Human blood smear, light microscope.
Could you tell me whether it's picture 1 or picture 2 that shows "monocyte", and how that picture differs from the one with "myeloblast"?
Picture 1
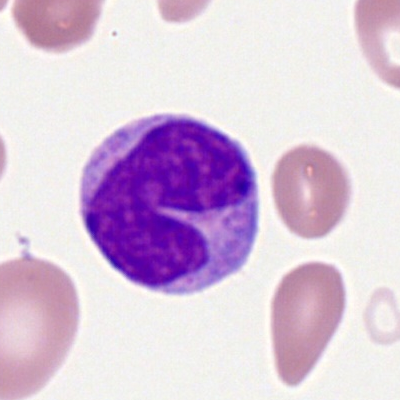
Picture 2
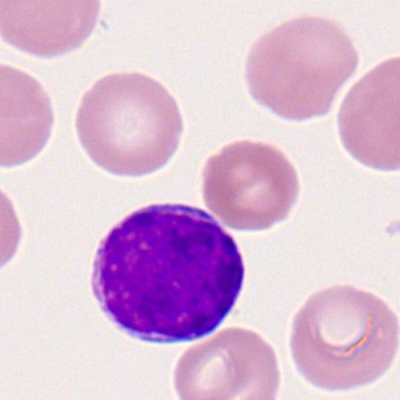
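ID: monocyte in picture 1; myeloblast in picture 2. Outline: round and smooth in both. Monocyte nucleus: deeply indented on its right side, giving a kidney shape; fills most of the cell.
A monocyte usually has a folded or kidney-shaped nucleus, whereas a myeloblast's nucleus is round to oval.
Monocyte chromatin: dark purple, blotchy, with lighter patches. Cytoplasm: pale lilac-blue in the monocyte; only a very thin rim around the nucleus in the myeloblast, with no visible granules.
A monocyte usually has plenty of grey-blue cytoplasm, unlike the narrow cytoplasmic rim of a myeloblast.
Vacuoles: none in the monocyte's cytoplasm.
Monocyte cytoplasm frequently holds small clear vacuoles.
Neighbour: a red cell touches the myeloblast at its upper right edge.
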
